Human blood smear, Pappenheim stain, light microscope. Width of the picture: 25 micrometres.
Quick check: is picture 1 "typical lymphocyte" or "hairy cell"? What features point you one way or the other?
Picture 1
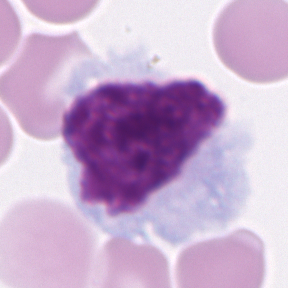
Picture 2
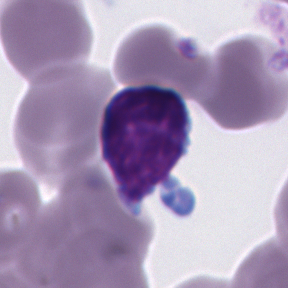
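Picture 1 shows the hairy cell, and picture 2 shows the typical lymphocyte. Start with the nucleus in picture 1: it is a single unlobed mass, roughly triangular in shape. Its cytoplasm is pale grey-blue and lies mostly to the right of and below the nucleus, and along the upper edge you can make out a faint frayed fringe. Now turn to picture 2, where the cell is teardrop-shaped, narrowing toward its lower end, with a small pale blue bleb sticking out from that lower edge. Here the nucleus, about 10 by 7 micrometres, fills almost the whole cell, and its chromatin is dense and dark purple.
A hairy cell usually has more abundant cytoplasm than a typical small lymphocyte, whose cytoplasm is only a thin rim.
That fits picture 2, where the nucleus leaves little room for cytoplasm.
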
